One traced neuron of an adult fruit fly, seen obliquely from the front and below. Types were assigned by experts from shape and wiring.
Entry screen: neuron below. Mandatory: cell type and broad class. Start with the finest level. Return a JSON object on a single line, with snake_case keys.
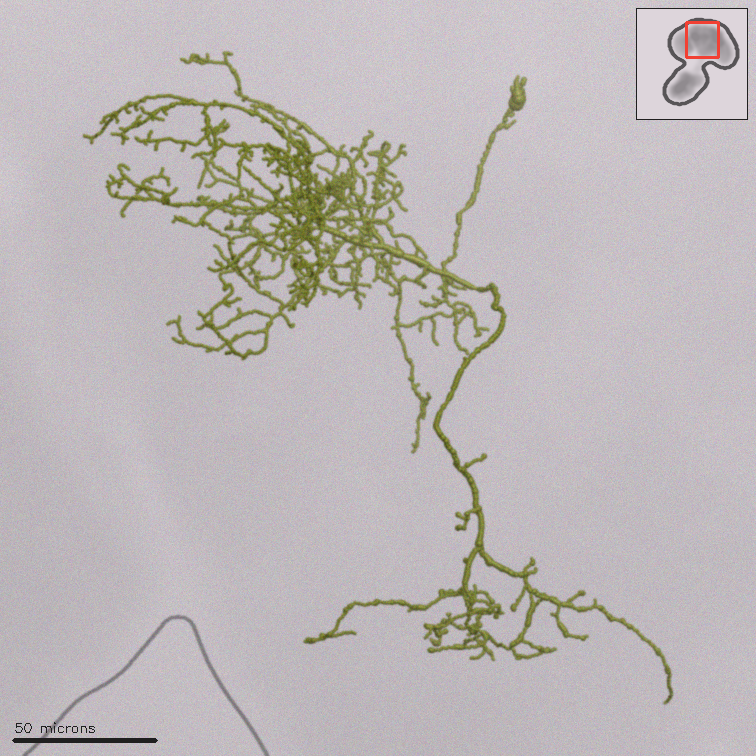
{"cell_type": "CL211", "broad_class": "central-brain intrinsic neuron"}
